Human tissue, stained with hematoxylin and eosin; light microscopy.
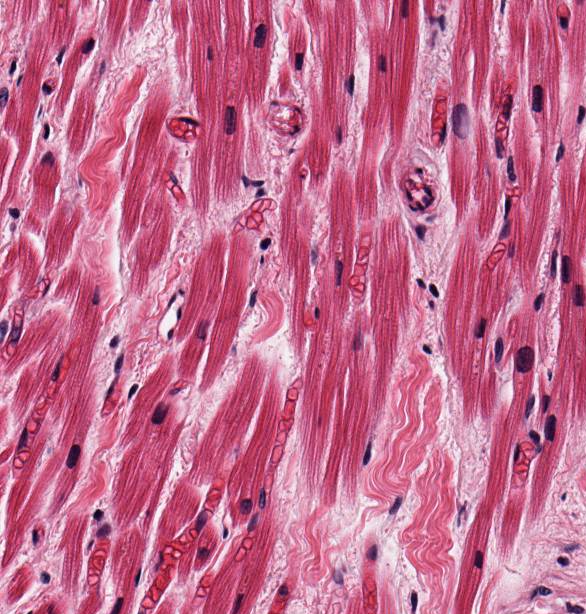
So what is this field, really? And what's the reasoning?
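What fills this field is myocardium. Its fibres are cut lengthwise, running roughly parallel on a slight diagonal, and see how they branch and join their neighbours. Each fibre has oval dark nuclei lying centrally.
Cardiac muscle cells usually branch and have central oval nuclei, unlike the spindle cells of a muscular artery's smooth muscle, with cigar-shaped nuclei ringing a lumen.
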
